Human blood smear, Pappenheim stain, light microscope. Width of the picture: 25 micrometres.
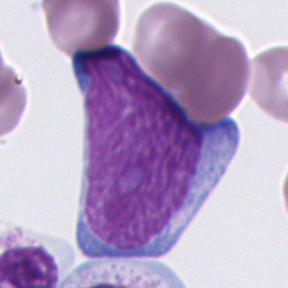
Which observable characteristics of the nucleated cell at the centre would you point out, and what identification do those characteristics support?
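Straight sides meeting at corners give this cell an angular outline. Cytoplasm is widest along the right side and bottom. Chromatin is fine and evenly spread, without coarse dark clumps. One pale round nucleolus sits in the lower middle of the nucleus. It is a myeloblast.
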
